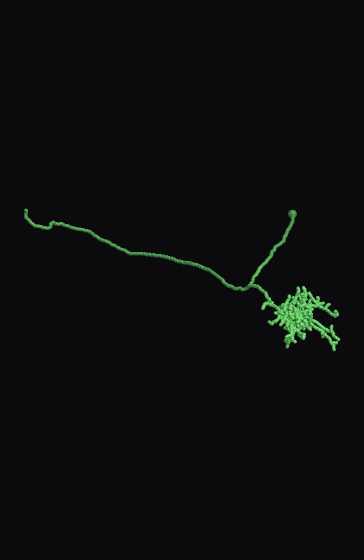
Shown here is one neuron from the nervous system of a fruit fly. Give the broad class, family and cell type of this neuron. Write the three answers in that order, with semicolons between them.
visual projection neuron; hemilineage VPNd2; LC10b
